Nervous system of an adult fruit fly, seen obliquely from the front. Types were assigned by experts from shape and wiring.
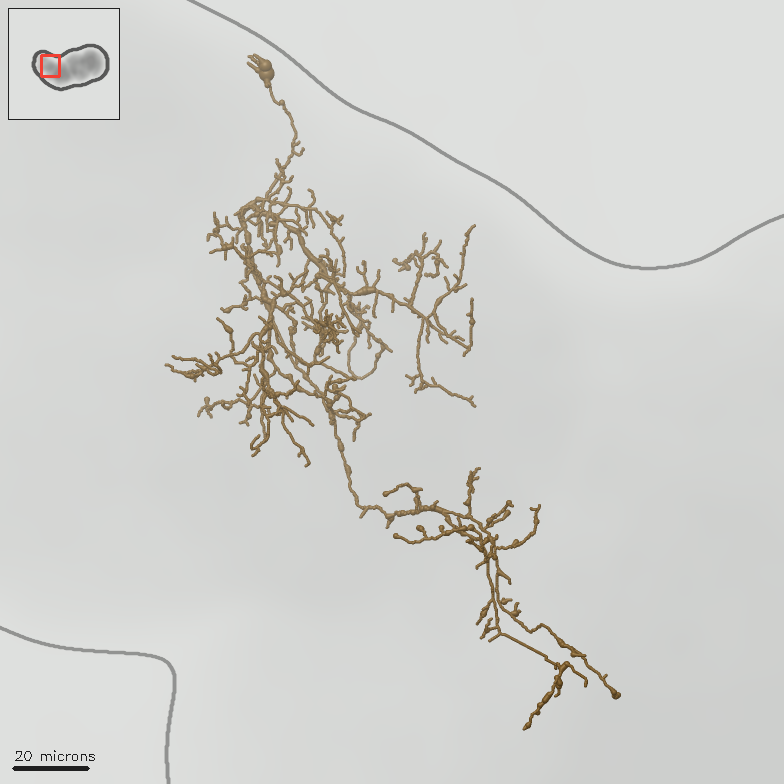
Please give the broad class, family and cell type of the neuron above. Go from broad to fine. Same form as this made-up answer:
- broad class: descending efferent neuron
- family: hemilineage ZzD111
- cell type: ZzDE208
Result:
- broad class: nerve-cord intrinsic neuron
- family: hemilineage 05B
- cell type: IN05B042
